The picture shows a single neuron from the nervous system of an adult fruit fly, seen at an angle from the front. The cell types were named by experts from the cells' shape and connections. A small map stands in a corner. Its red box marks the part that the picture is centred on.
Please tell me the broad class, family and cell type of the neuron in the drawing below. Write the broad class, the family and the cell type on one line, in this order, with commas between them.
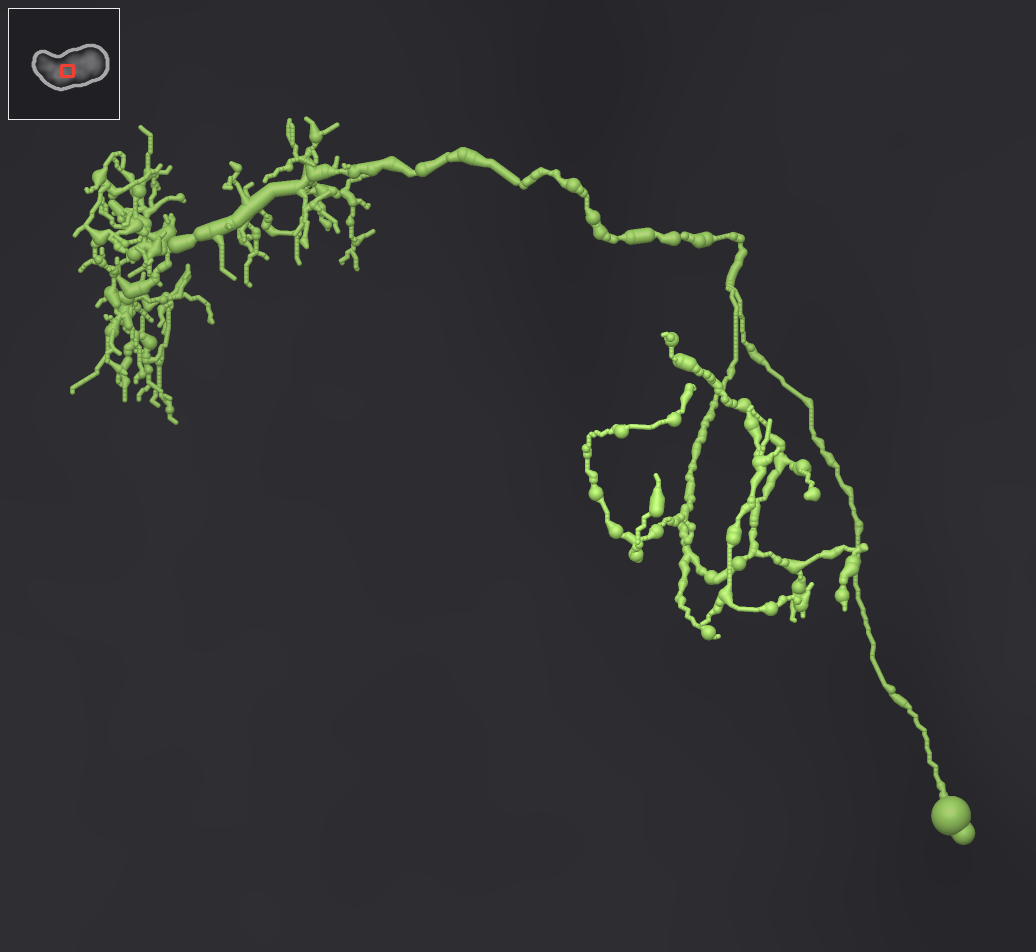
visual projection neuron, hemilineage VPNv1, LC17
